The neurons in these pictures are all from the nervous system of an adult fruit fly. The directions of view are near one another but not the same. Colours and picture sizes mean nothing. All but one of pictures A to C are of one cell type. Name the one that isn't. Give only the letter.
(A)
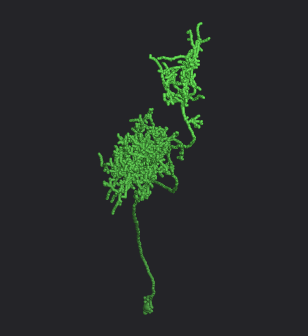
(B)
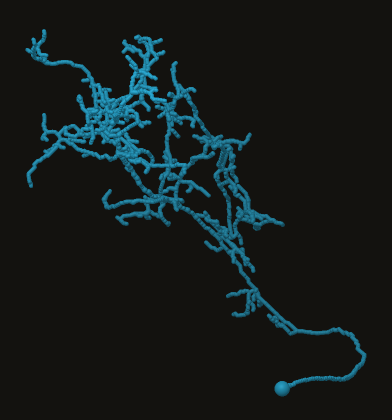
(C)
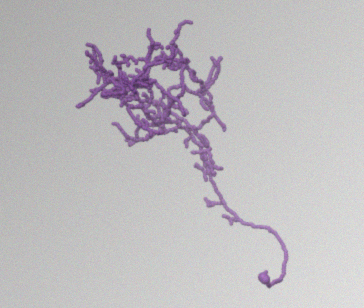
A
